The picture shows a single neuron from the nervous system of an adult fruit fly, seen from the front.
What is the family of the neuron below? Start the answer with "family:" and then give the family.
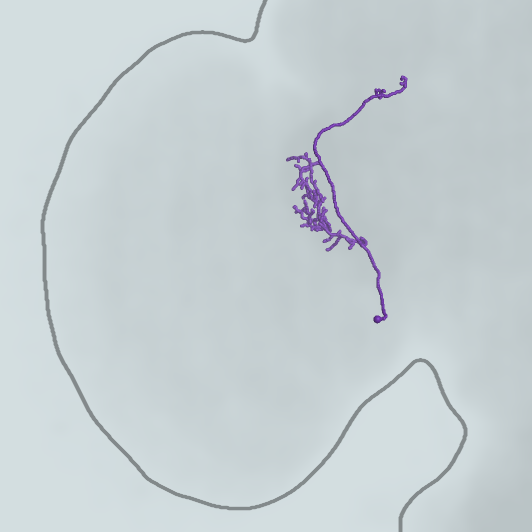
family: LC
